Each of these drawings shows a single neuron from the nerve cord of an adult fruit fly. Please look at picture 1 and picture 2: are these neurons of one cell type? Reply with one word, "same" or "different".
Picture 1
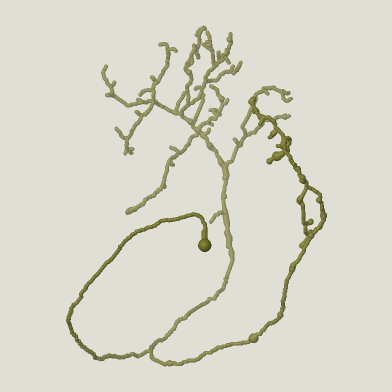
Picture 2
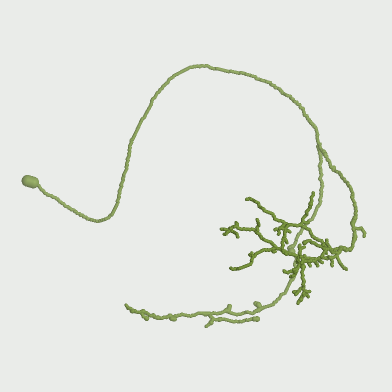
same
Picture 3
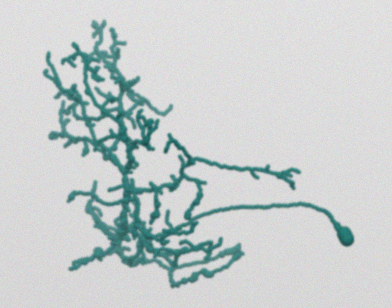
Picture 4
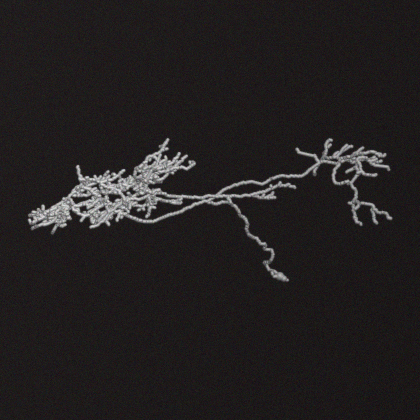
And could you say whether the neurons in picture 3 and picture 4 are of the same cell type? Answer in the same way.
different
